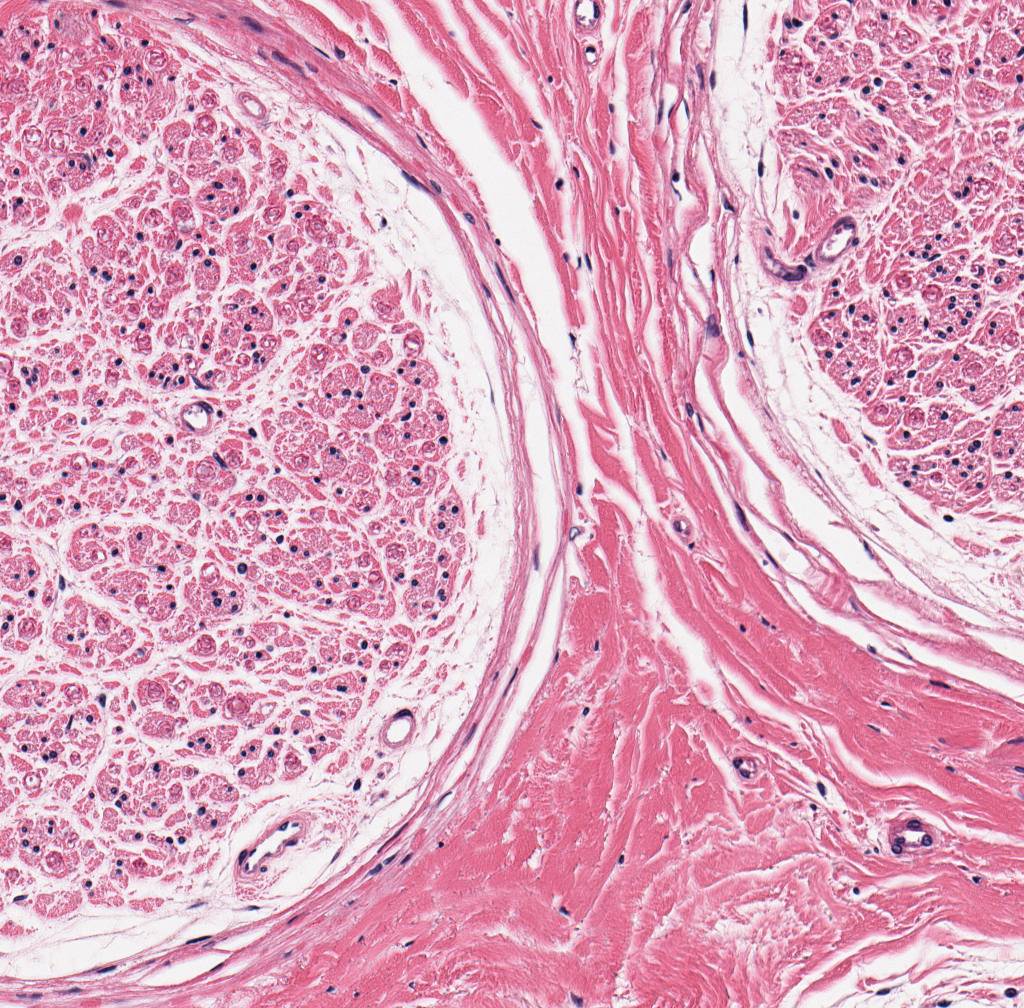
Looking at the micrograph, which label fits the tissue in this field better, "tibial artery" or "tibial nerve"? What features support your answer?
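The tissue is tibial nerve. Its compartments hold many small pink rounded profiles in clusters separated by pale, loose septa.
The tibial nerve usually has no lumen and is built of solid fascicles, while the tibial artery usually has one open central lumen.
Each compartment is bounded by a thin sheath of concentric layers of flattened cells with elongated nuclei.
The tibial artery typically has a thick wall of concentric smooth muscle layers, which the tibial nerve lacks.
Small thin-walled vessels with open lumens are scattered within the left compartment.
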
